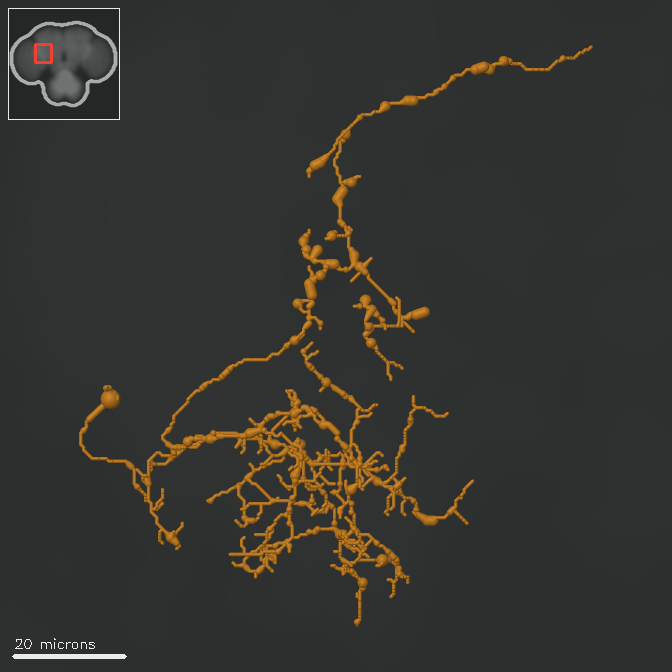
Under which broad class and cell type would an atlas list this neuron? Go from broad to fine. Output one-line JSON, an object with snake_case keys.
{"broad_class": "central-brain intrinsic neuron", "cell_type": "AVLP385"}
